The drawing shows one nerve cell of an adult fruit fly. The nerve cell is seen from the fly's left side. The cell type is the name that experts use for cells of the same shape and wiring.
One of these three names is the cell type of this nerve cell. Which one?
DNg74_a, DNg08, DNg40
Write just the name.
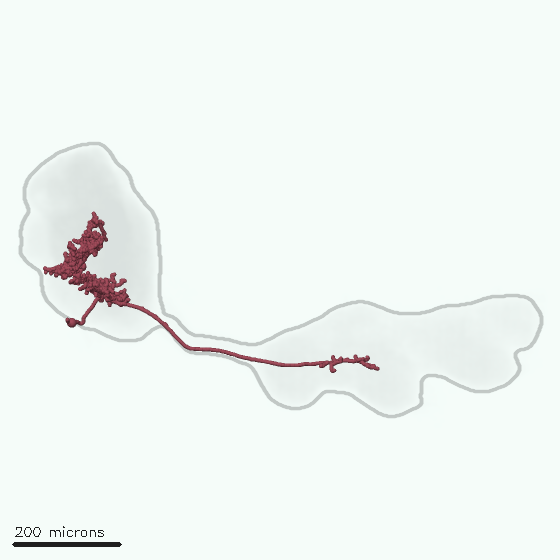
DNg40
